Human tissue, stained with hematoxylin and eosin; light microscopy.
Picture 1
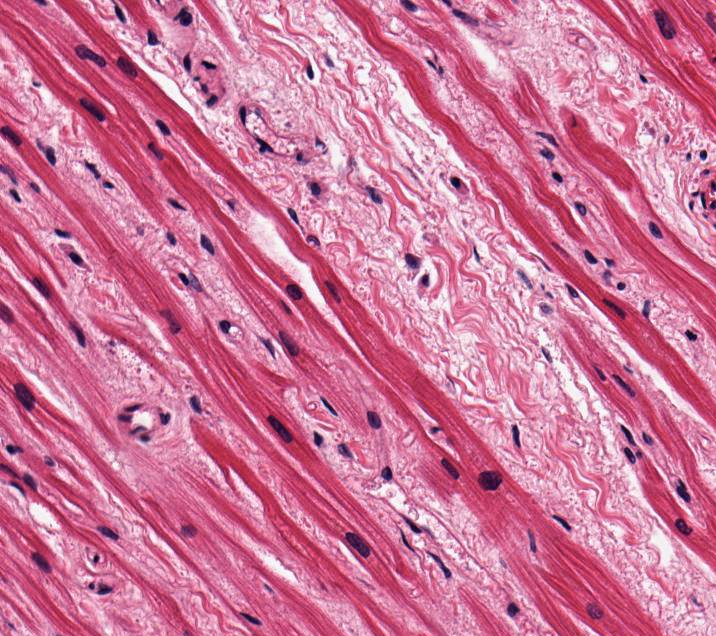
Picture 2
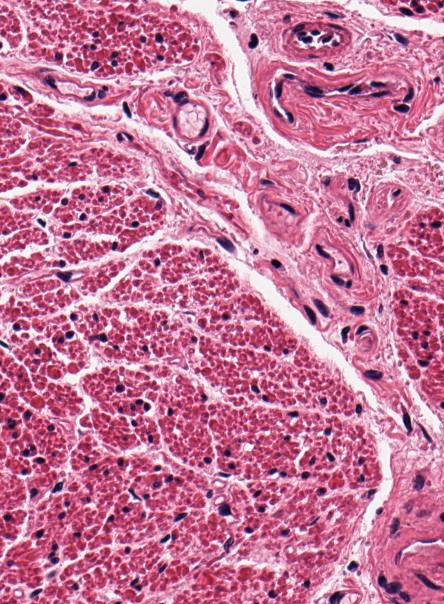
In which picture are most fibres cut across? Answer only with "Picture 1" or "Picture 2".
Picture 2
